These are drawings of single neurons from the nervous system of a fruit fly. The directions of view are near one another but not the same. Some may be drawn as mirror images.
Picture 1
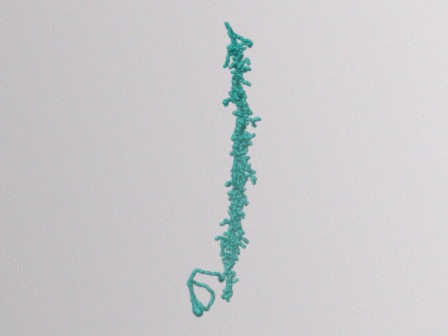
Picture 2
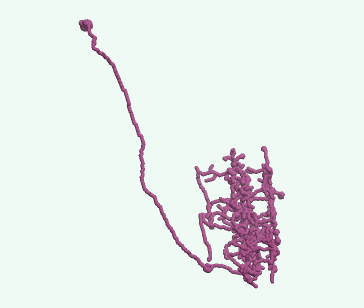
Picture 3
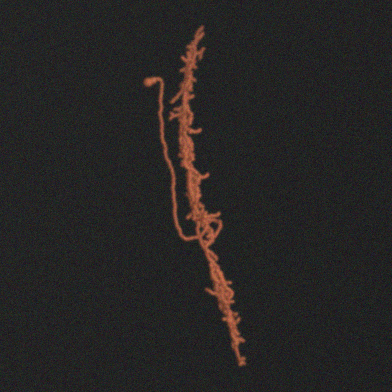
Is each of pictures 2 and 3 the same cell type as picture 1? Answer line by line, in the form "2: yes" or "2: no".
2: no
3: yes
